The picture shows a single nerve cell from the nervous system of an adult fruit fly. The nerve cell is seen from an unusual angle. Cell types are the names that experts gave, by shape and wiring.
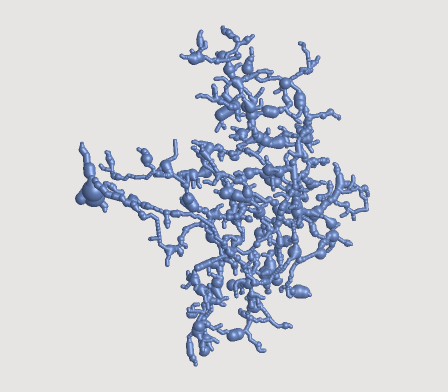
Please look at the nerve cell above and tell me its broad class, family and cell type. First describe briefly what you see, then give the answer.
As drawn here it is about as wide as it is tall. It is an optic-lobe intrinsic neuron. The family is Pm. It is of cell type Pm9.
